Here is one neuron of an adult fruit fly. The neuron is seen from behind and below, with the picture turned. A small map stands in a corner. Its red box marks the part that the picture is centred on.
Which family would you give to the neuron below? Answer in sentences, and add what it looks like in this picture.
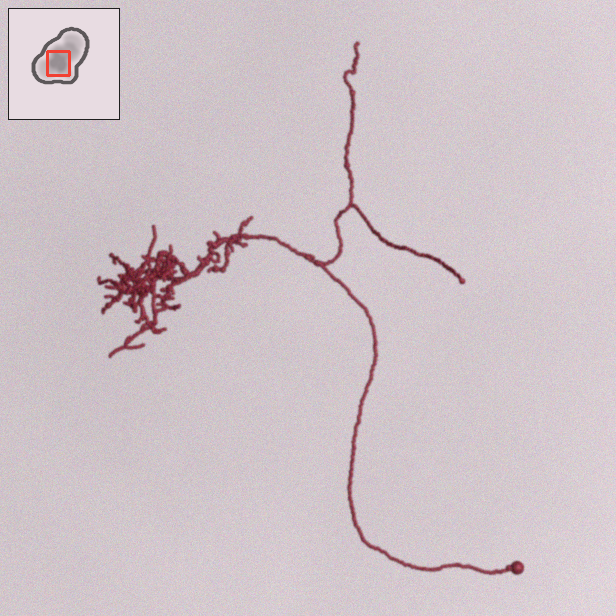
The family is hemilineage 23B. This is a nerve-cord intrinsic neuron. The cell body can be seen at the lower right of the picture. Dozens of branch ends can be seen.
